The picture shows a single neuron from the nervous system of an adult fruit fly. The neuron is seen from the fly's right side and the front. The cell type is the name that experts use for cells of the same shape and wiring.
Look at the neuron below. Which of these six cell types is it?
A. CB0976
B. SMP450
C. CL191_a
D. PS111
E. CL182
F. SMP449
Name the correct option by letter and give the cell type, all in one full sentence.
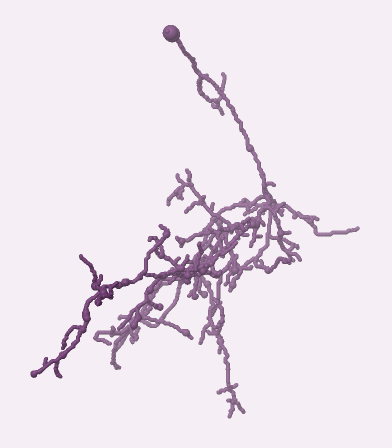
The cell type to which the neuron belongs is option E, CL182.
